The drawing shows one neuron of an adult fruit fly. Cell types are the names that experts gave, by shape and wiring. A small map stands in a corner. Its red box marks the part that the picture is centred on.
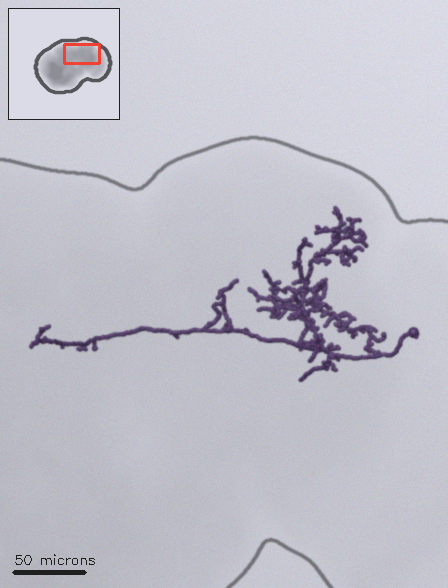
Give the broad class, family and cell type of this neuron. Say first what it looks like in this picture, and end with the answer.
Its cell body lies on the right of the picture. By the scale bar it is about 300 microns wide in this view. The picture shows dozens of branch ends. Its broad class is central-brain intrinsic neuron. The family is hemilineage VLPl2_medial. It is of cell type AVLP189_b.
